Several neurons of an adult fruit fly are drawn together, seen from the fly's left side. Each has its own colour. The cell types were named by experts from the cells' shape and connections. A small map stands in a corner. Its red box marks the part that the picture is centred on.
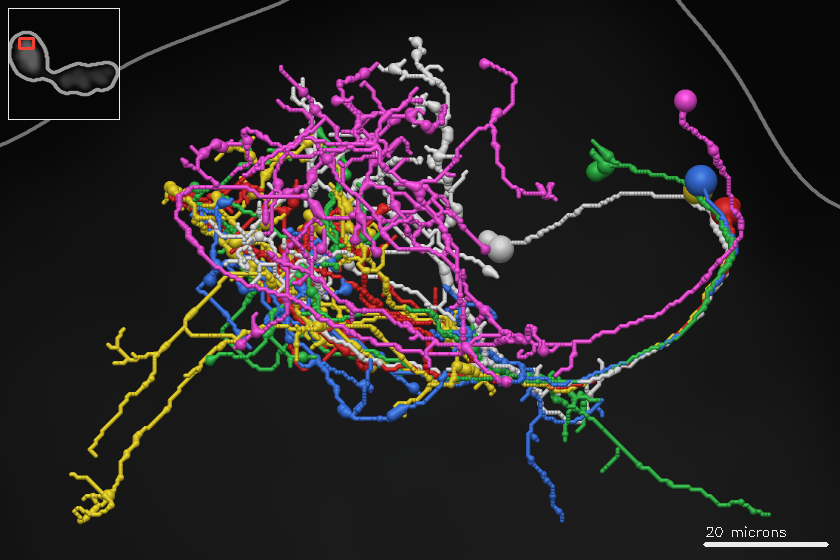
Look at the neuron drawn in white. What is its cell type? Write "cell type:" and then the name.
cell type: CB3399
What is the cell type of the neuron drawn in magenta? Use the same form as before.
cell type: SIP047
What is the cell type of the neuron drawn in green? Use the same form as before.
cell type: CB2937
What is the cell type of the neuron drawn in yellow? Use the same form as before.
cell type: SIP037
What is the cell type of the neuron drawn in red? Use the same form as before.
cell type: CB2584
